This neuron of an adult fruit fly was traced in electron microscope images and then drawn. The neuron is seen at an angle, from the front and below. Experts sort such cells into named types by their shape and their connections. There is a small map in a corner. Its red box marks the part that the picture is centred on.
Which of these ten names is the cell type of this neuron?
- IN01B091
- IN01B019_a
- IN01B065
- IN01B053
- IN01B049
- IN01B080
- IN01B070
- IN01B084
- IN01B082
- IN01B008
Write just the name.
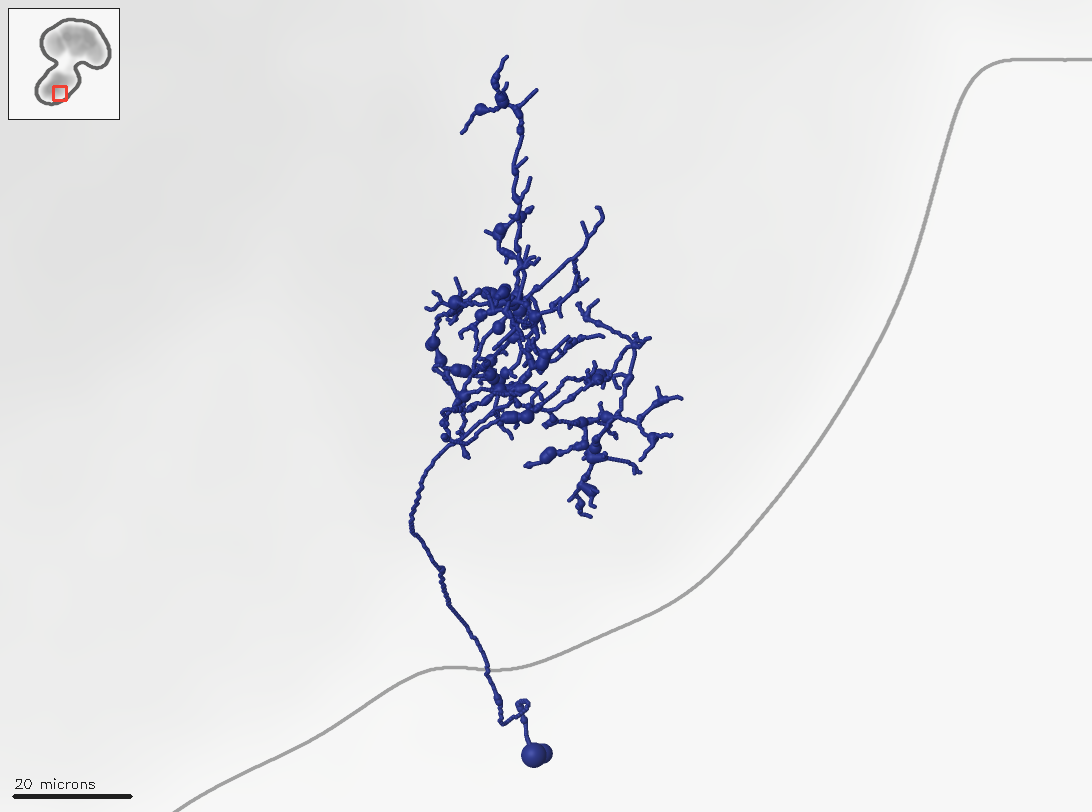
IN01B053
